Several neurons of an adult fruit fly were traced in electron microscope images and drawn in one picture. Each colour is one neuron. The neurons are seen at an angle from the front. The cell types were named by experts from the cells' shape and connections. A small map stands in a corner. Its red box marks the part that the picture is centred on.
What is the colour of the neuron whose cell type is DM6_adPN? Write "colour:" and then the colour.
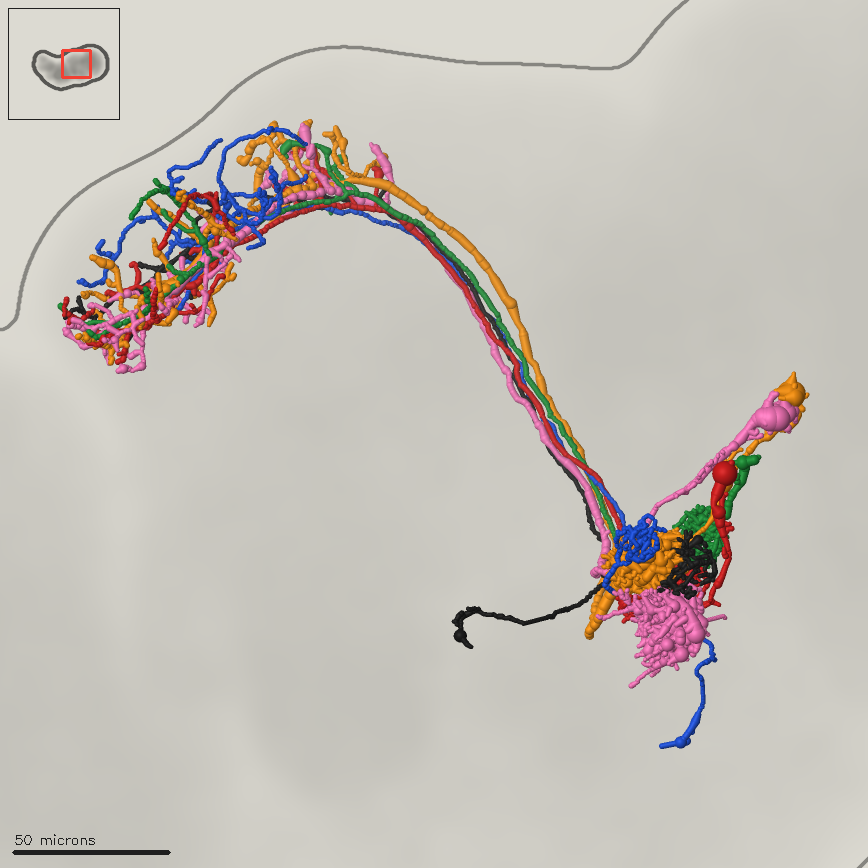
colour: green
